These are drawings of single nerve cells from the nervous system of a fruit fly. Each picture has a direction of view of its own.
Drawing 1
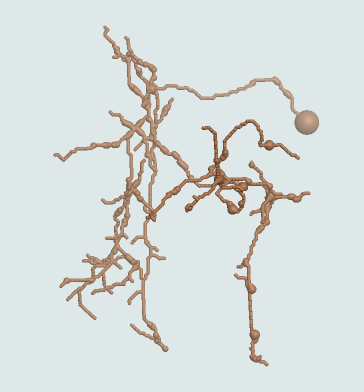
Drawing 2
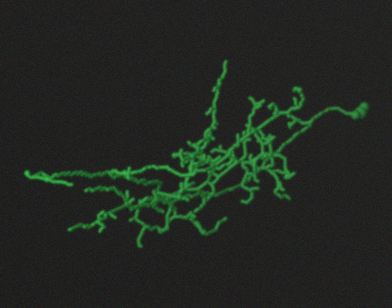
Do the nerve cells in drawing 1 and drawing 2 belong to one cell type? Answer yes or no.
no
